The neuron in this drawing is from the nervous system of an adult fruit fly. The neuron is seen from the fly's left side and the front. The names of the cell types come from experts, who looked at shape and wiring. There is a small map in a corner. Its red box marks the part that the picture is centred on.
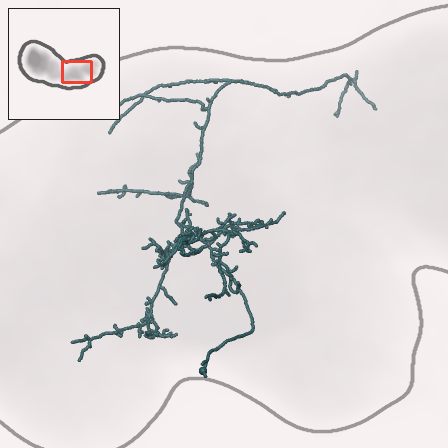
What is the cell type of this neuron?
IN08B078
